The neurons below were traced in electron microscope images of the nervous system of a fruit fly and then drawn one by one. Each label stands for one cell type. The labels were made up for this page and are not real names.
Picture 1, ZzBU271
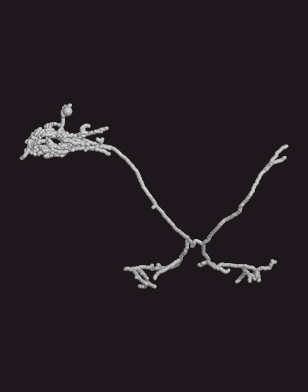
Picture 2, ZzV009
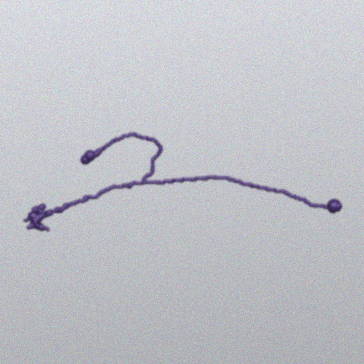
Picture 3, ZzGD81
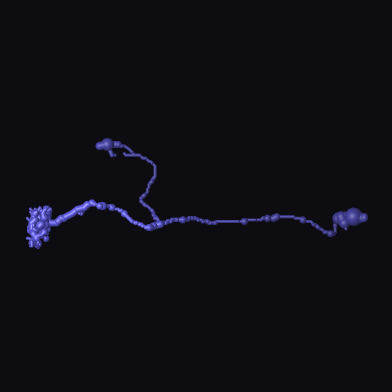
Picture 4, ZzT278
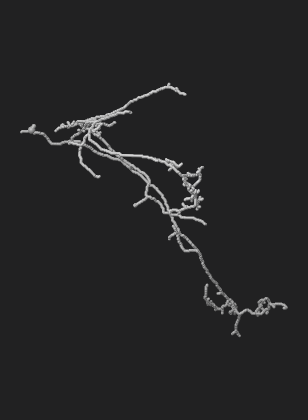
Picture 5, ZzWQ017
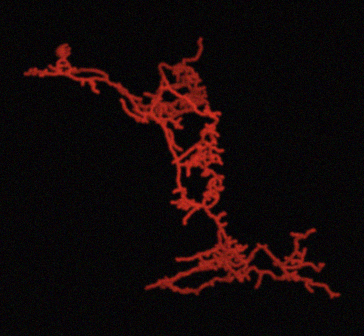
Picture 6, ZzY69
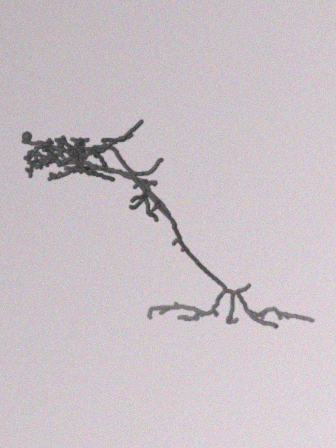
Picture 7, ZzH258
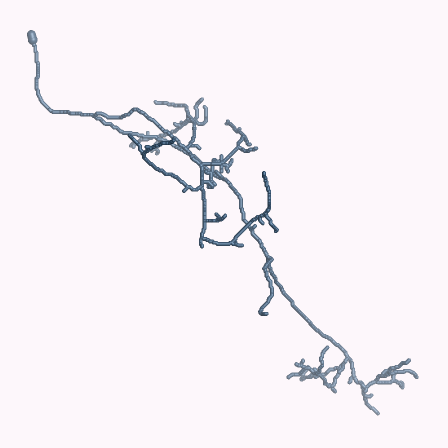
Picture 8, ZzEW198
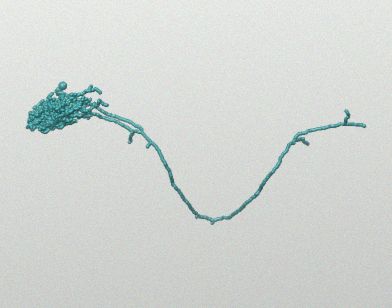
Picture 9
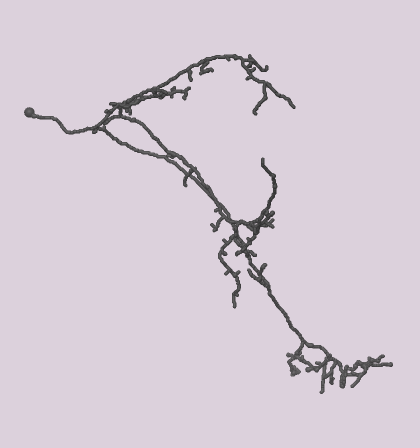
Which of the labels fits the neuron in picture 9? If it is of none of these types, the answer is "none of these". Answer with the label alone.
ZzT278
